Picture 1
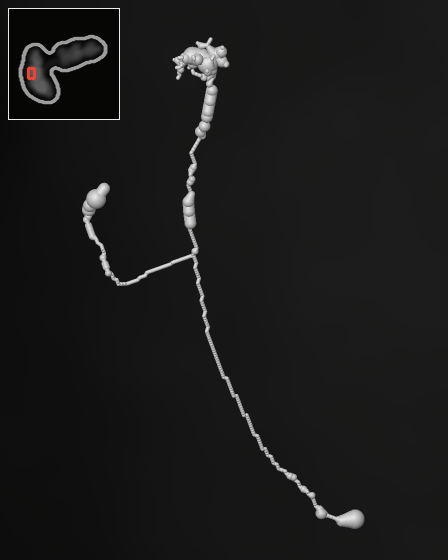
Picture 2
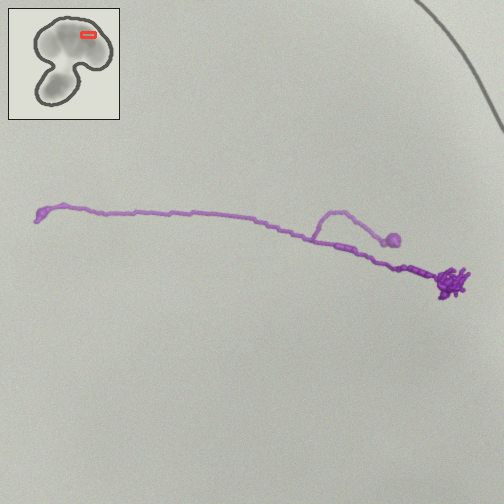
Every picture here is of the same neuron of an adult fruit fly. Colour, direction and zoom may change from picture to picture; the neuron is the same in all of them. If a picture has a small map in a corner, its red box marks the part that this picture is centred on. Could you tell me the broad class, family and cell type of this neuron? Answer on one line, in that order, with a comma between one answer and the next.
central-brain intrinsic neuron, hemilineage AOTUv3_dorsal, TuBu08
